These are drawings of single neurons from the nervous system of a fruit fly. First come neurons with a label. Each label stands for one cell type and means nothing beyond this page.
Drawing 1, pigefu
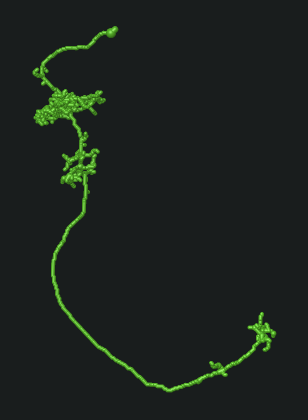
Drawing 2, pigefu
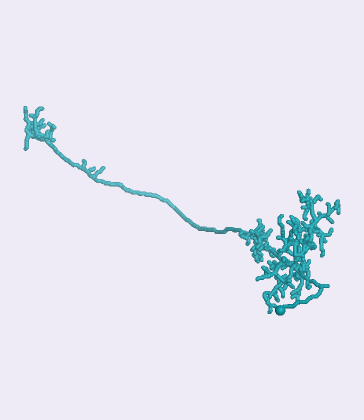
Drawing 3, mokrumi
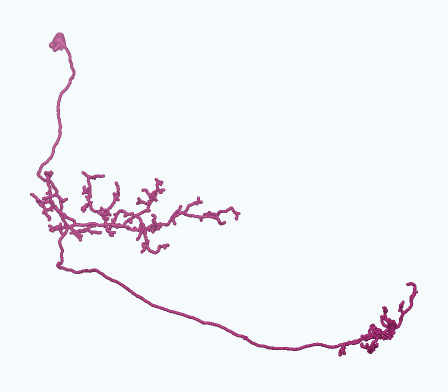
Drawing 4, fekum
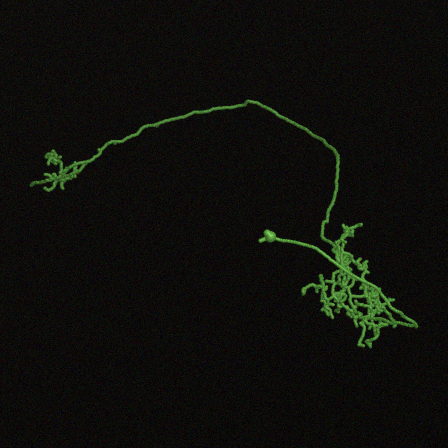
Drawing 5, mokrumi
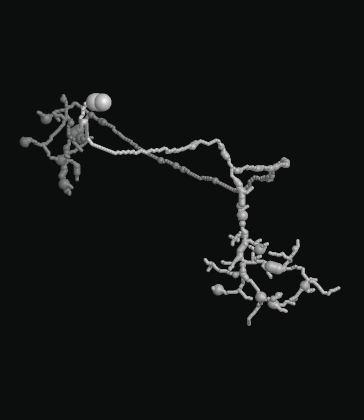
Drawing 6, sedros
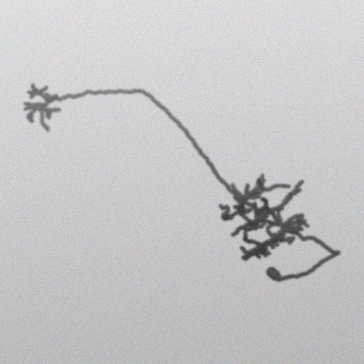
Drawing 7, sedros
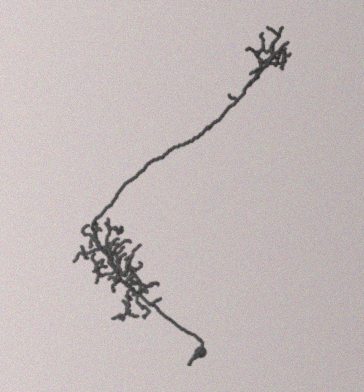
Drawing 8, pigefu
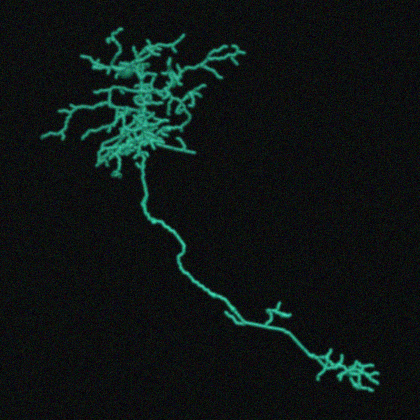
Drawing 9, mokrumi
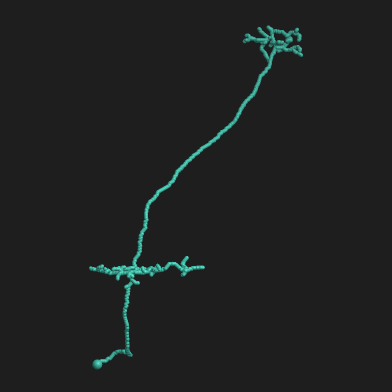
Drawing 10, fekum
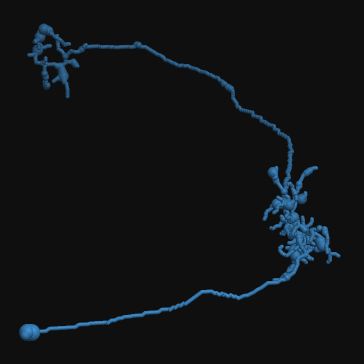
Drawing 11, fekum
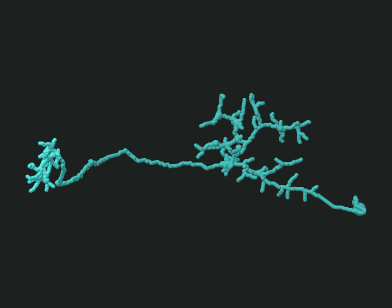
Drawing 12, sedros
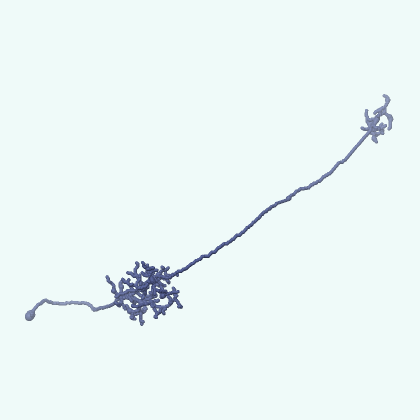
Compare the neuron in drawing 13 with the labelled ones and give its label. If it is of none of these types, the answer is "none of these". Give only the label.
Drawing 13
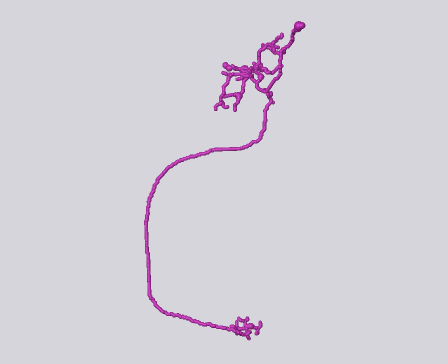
fekum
